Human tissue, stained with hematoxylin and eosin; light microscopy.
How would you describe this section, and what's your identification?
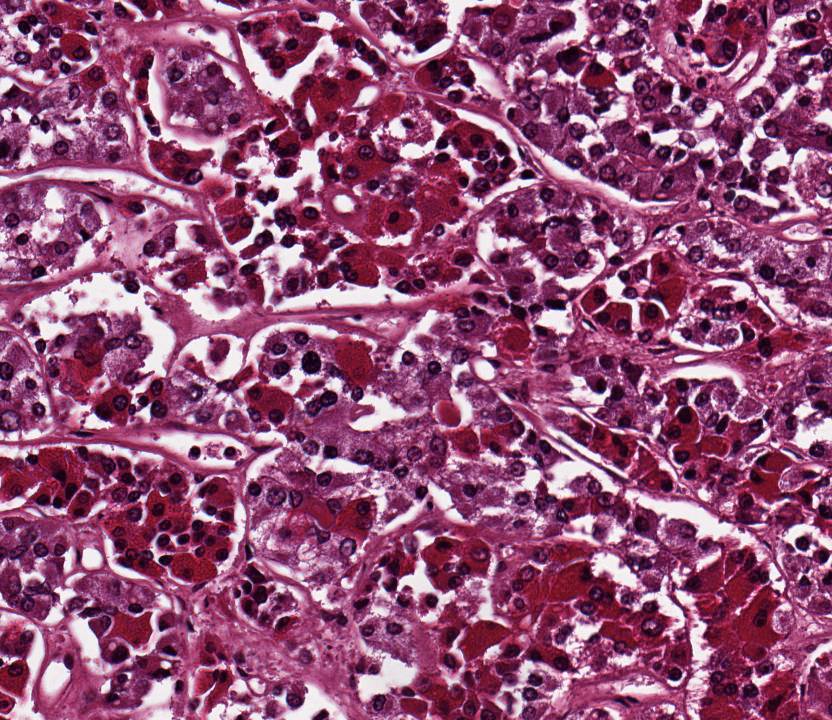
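Across the field, cells lie in rounded nests and cords separated by thin pink septa, delicate and without broad bands of fibrous tissue. Clusters of cells with intensely red, eosinophilic cytoplasm are scattered throughout. Nuclei are small, round, dark, fairly uniform, one per cell. This is pituitary.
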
